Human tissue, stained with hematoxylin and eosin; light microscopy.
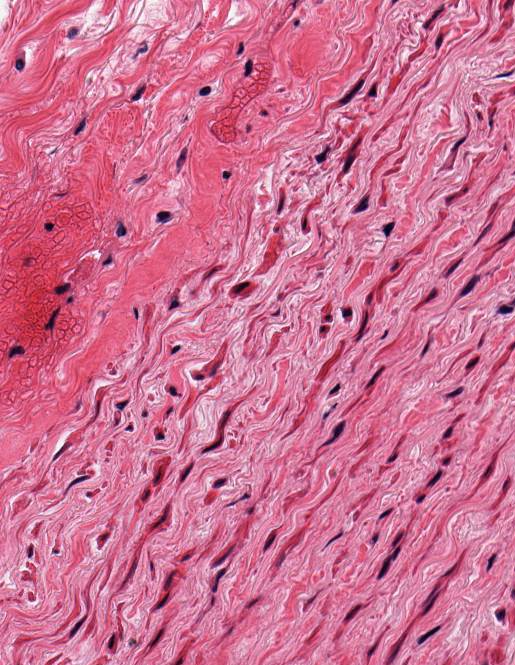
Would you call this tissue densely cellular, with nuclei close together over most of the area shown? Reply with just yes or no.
No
